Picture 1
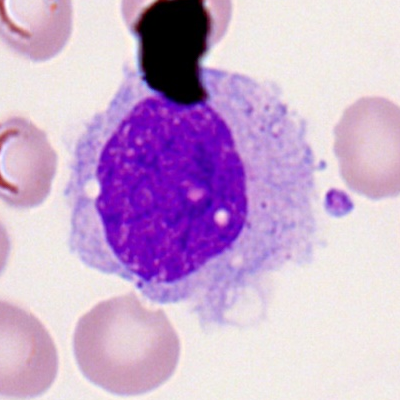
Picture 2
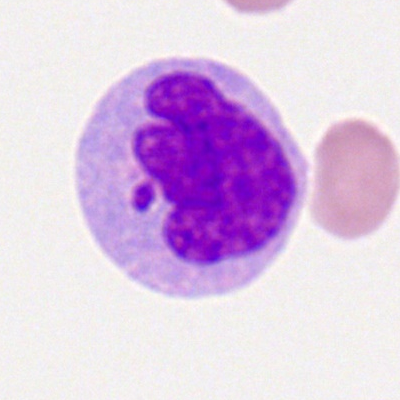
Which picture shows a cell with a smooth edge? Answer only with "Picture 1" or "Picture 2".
Picture 2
